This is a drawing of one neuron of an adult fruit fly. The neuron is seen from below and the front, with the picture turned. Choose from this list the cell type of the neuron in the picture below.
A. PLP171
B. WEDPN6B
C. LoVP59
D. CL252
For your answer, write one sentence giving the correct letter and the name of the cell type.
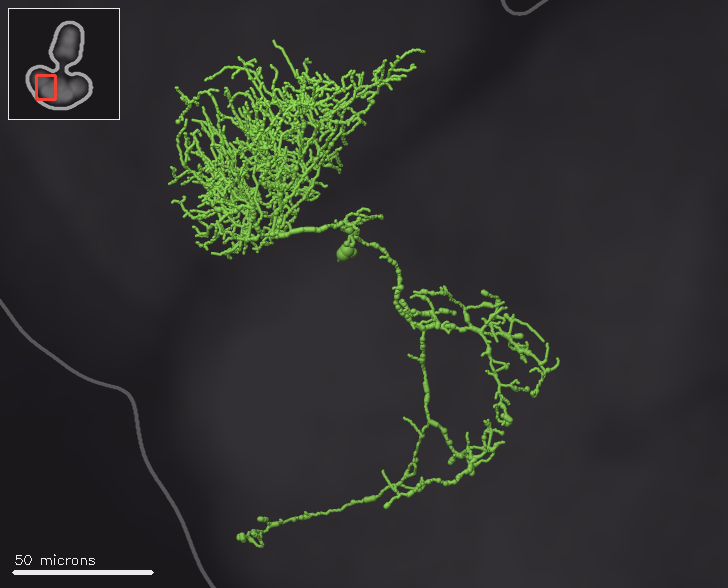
Listed as option C, the cell type LoVP59 is that of the neuron.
